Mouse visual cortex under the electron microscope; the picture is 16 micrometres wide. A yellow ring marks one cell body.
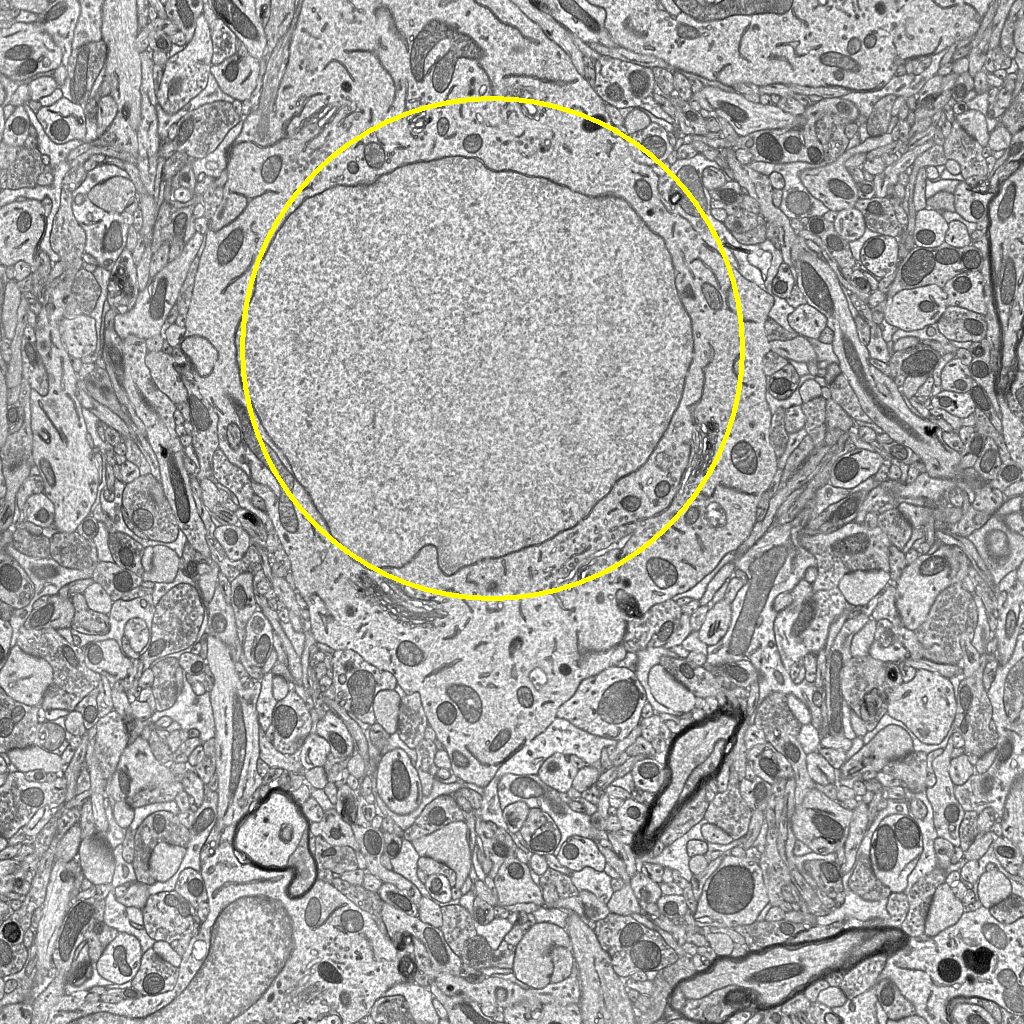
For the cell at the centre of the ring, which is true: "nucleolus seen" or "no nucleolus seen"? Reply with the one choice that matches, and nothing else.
No nucleolus seen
